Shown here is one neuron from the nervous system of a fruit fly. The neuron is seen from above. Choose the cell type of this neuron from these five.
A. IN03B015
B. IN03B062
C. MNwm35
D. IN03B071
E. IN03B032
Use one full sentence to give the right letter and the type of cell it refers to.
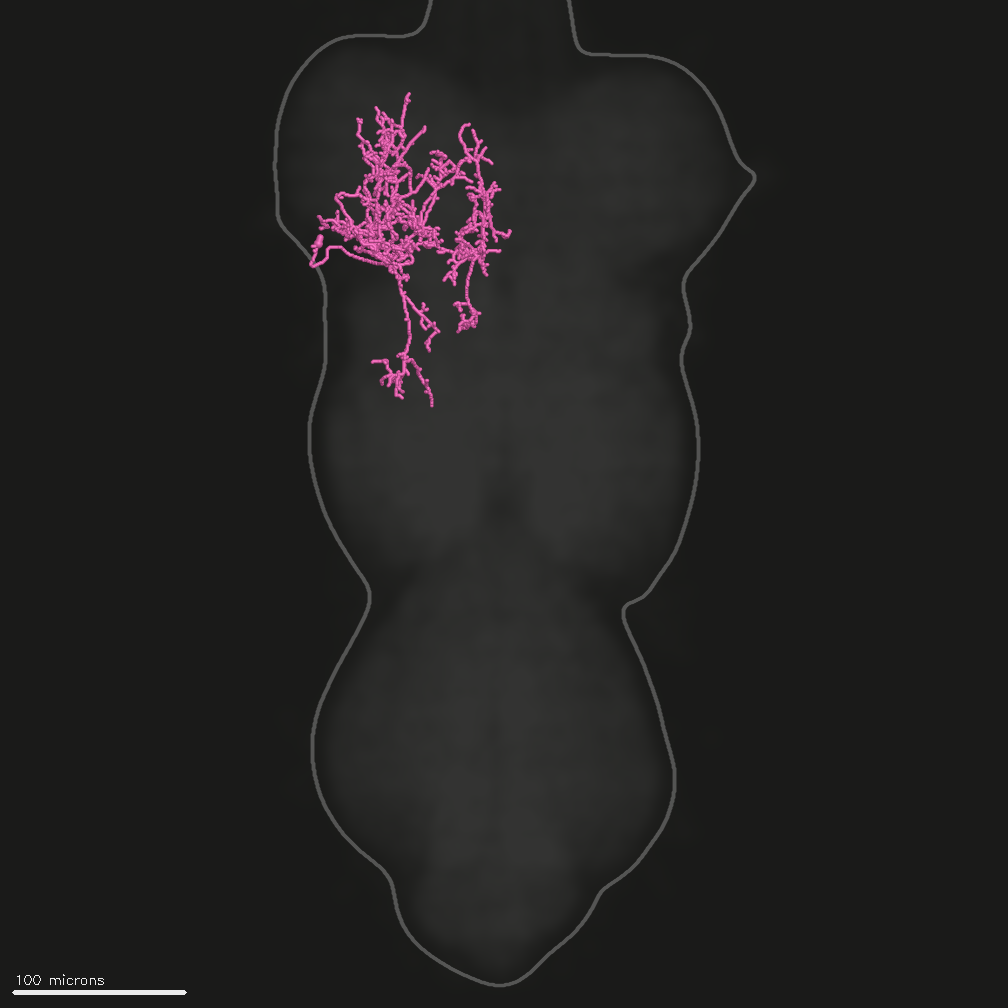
The cell type for the neuron is option E, which is IN03B032.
